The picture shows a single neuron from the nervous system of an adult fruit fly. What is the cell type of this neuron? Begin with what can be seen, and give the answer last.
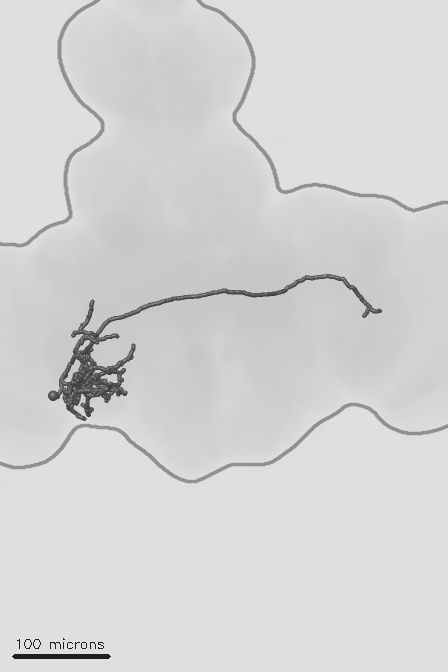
The cell body can be seen on the left of the picture. By the scale bar it is about 350 microns wide in this view. It is a central-brain intrinsic neuron. It is of cell type AVLP115.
